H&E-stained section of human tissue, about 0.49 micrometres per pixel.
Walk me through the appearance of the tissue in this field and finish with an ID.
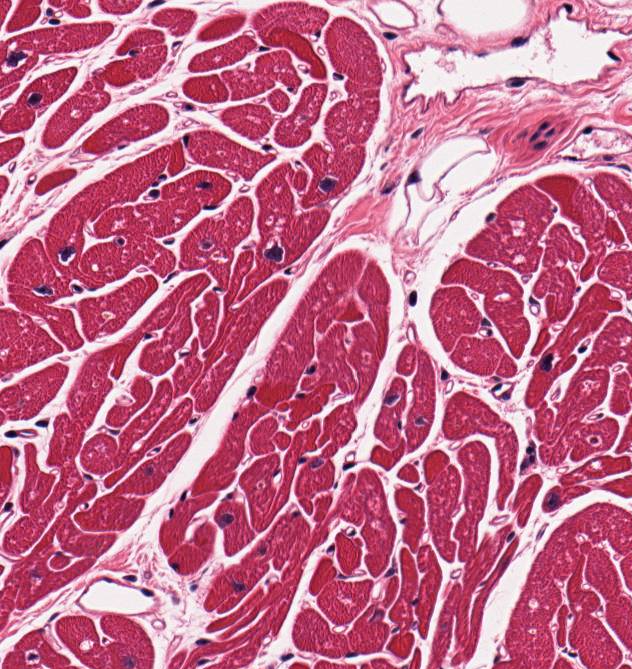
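The muscle fibres lie in bundles parted by thin pale connective tissue septa, mostly cut across or obliquely. Their cytoplasm is deeply eosinophilic, with small pale clear zones beside some central nuclei. Small, dark, elongated nuclei of capillary endothelial cells and fibroblasts sit in narrow spaces between fibres. This is the left ventricle of the heart.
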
